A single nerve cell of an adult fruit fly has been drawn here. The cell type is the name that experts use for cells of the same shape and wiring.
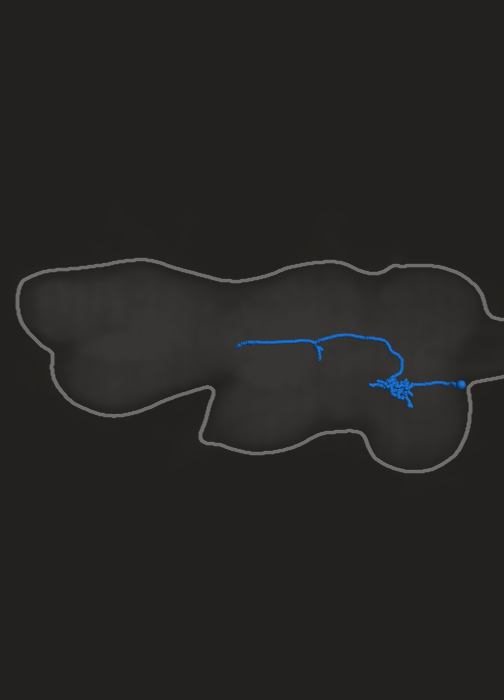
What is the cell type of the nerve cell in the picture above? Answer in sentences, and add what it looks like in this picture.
The cell type is IN10B044. Its broad class is nerve-cord intrinsic neuron. It is in the nerve cord and does not reach the brain. The cell body can be seen on the right of the picture.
